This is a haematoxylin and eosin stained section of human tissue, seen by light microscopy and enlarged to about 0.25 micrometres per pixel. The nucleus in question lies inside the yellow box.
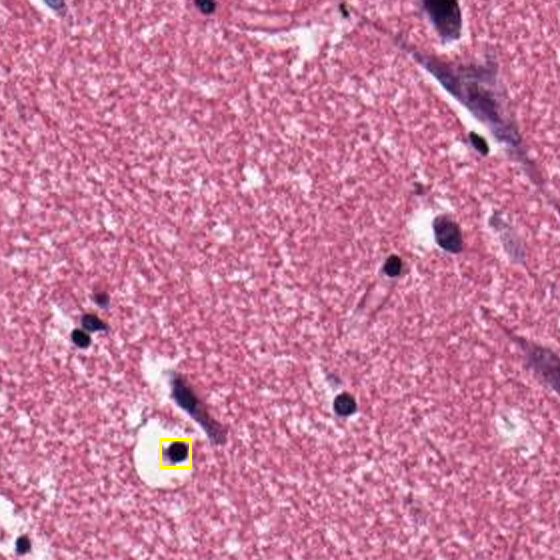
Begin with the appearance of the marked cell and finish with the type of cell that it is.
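The nucleus is small, round and sharply outlined, stained evenly dark, almost black, with no visible internal detail. It sits inside a wide, round, clear white space, and no pink cytoplasm can be made out around it. Within that clear space the nucleus lies off-centre, toward its upper right edge. It is an oligodendrocyte.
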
